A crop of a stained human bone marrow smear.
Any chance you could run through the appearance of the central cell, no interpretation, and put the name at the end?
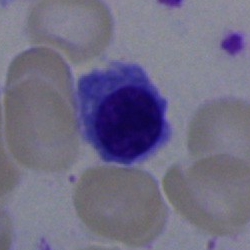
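Nucleus off-centre, toward lower right of cell. Chromatin dark, dense. Cytoplasm stains blue, forming its widest band on the upper-left side of the nucleus. Cell: erythroblast.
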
